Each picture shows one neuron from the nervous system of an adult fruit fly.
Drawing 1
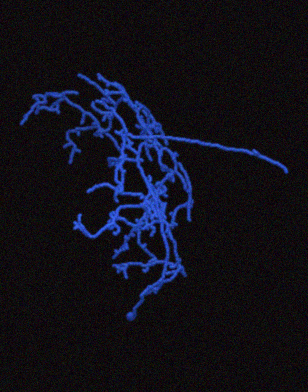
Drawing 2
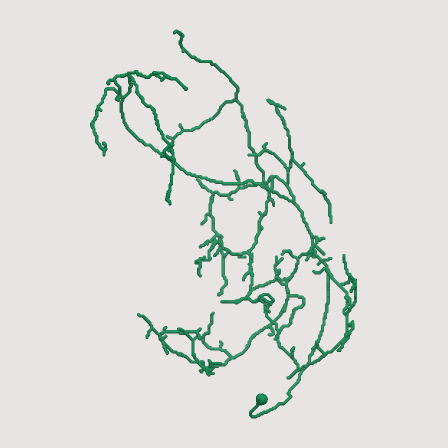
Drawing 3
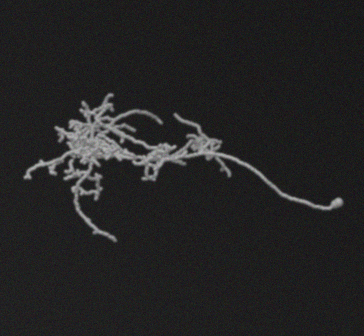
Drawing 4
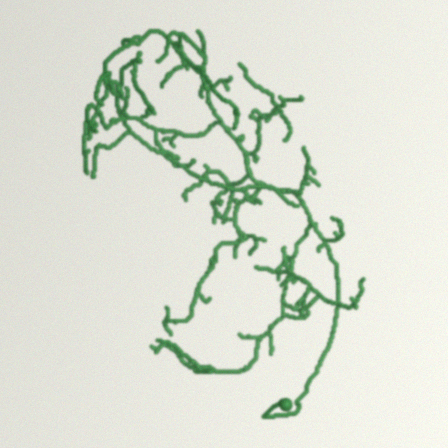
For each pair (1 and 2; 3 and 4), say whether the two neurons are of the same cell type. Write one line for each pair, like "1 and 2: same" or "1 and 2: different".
1 and 2: same
3 and 4: different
